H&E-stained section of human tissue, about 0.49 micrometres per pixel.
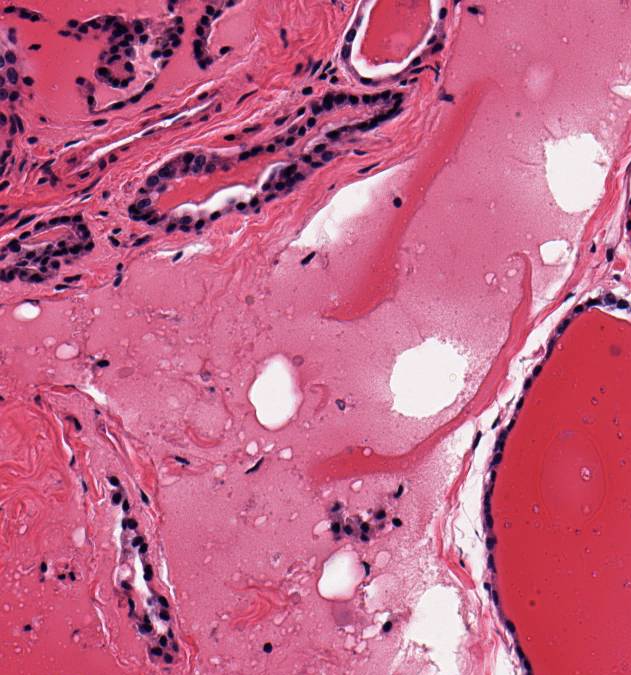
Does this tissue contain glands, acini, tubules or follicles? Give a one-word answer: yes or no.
Yes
